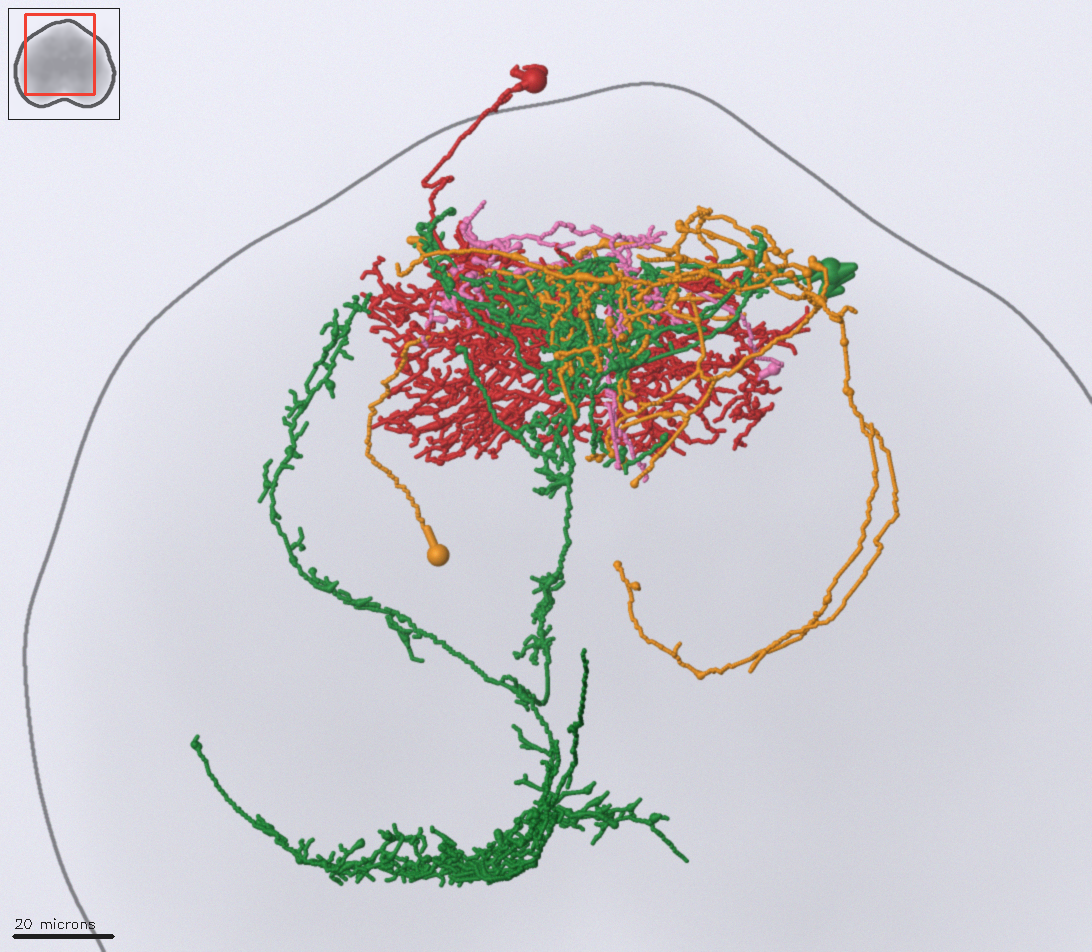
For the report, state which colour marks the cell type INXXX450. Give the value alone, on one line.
pink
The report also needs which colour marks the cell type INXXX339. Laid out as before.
orange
